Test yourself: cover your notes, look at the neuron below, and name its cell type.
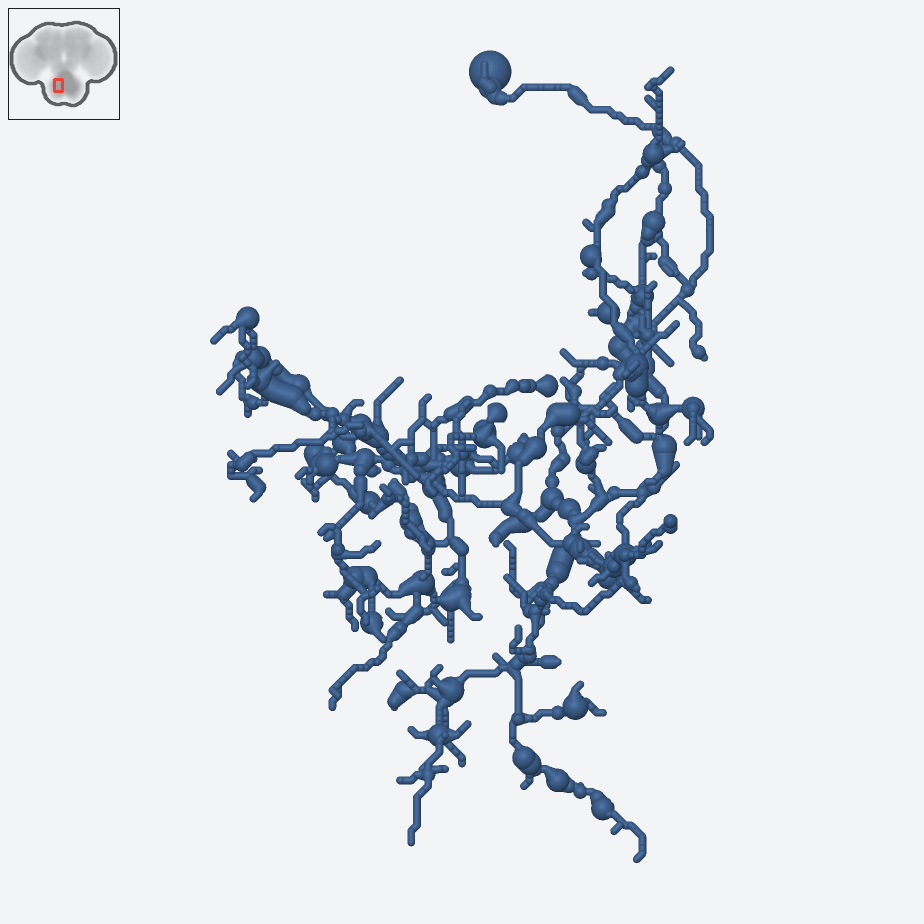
IN20A.22A066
